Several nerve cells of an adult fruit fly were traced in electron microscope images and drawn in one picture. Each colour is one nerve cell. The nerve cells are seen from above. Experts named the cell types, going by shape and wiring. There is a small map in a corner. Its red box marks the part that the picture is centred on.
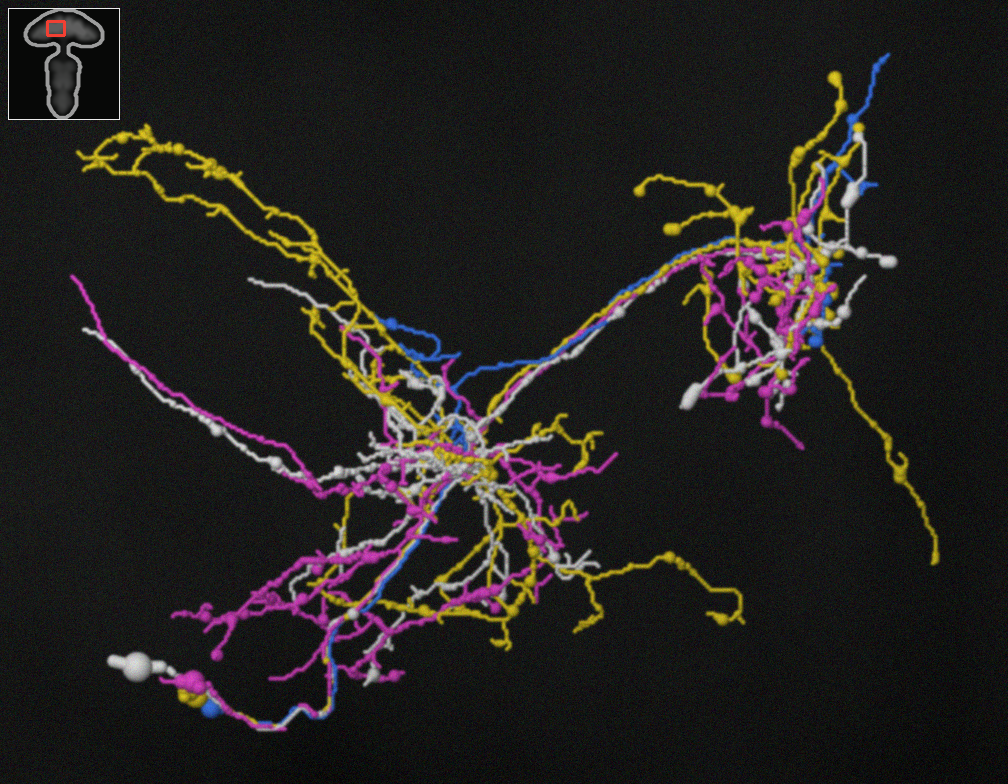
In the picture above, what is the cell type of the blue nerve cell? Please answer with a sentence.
The cell type is SMP281.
